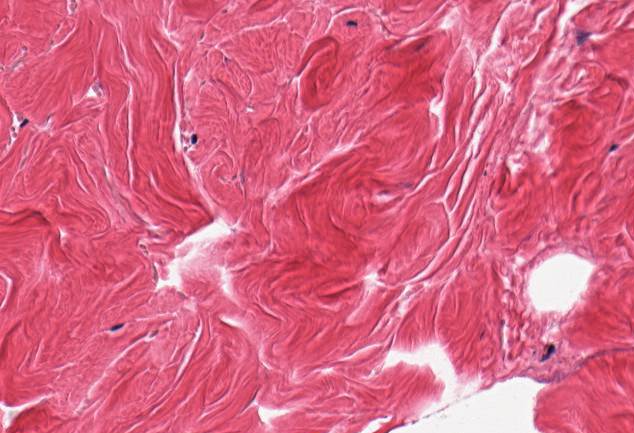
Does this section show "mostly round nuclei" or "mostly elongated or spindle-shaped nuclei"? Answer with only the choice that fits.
Mostly elongated or spindle-shaped nuclei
